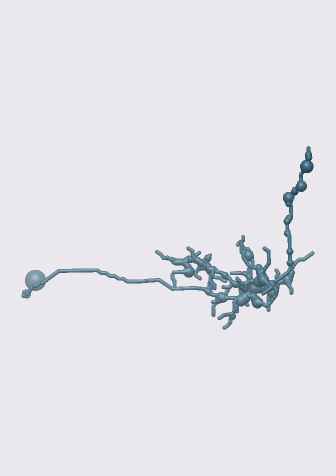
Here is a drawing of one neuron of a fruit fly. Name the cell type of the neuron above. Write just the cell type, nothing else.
Dm2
